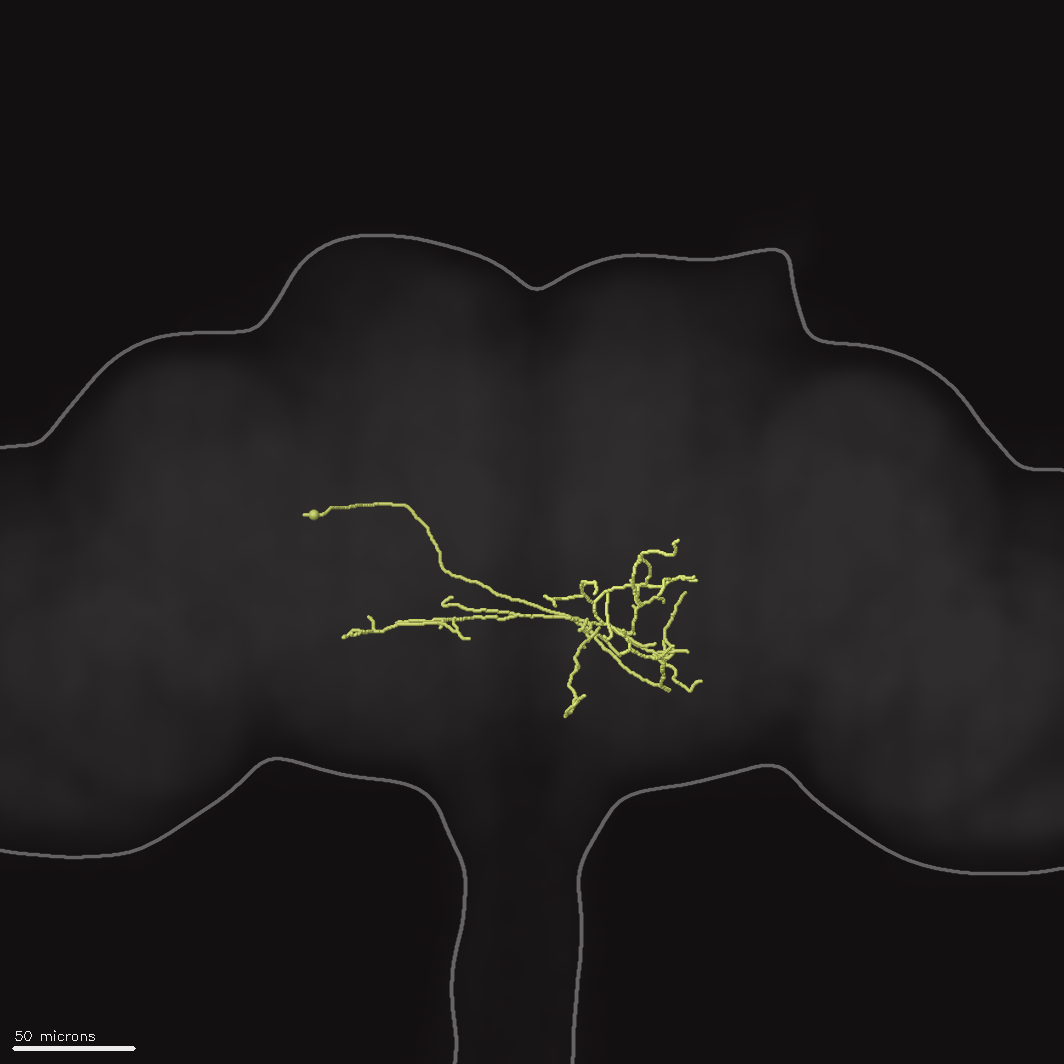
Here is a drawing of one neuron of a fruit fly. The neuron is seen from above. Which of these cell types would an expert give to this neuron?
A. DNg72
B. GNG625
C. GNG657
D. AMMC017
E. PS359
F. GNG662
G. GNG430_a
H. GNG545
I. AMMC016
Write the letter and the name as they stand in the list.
I. AMMC016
